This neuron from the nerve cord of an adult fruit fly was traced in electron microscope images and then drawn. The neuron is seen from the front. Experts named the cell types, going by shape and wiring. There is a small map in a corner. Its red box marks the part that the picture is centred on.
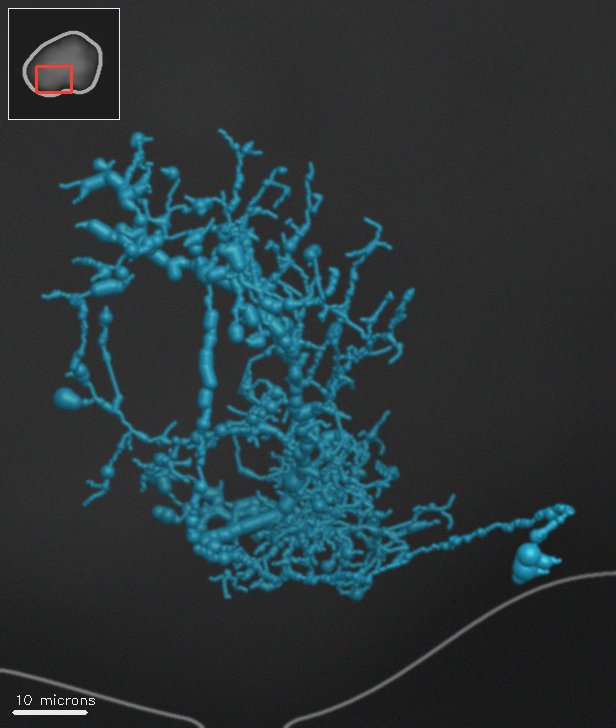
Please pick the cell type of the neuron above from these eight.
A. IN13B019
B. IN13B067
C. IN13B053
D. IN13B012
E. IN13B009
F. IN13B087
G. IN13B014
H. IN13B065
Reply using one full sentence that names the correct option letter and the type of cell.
Here the neuron is of cell type IN13B019, corresponding to option A.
